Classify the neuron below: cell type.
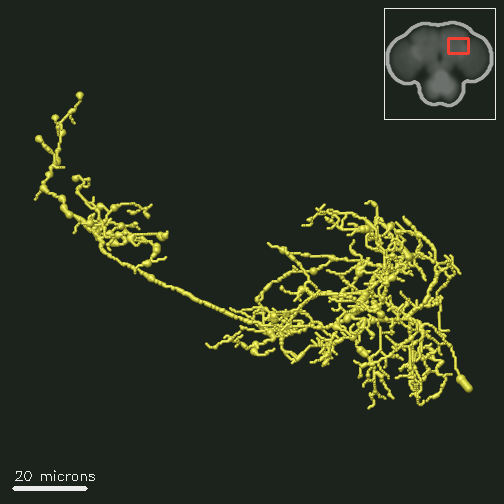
AVLP197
